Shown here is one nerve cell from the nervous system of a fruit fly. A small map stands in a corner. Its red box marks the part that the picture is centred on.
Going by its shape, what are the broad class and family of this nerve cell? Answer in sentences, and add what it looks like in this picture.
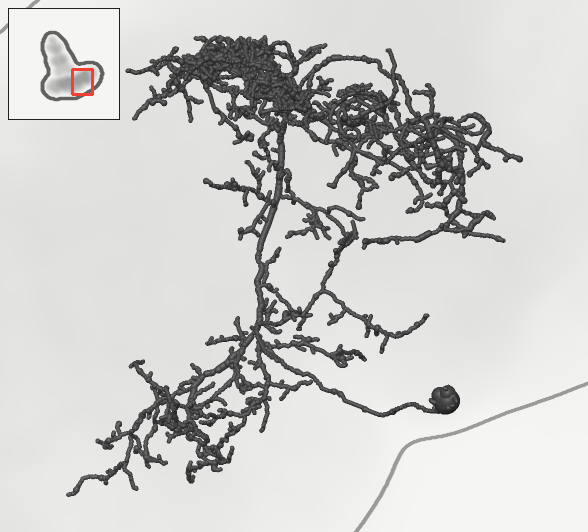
Its broad class is central-brain intrinsic neuron. Its family is hemilineage WEDa2. More than a hundred branch ends can be seen. In this view it is about as wide as it is tall.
